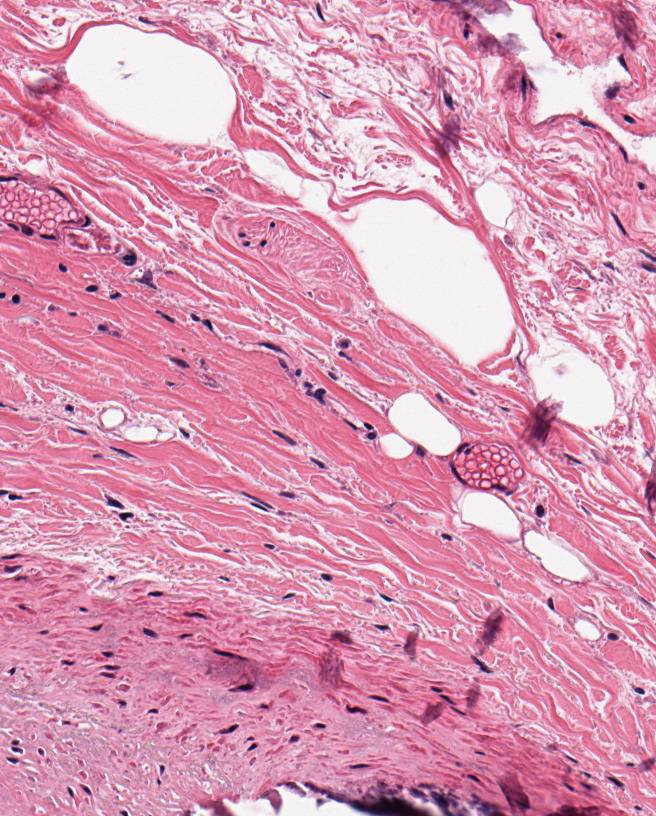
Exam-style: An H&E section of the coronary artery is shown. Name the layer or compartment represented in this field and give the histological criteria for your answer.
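You're looking at tunica adventitia. Two small rounded vessel profiles full of erythrocytes lie at the upper left edge and right of centre.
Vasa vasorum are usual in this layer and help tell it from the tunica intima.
Between the collagen bundles lie sparse, elongated, spindle-shaped nuclei parallel to the fibres. Upper right, the tissue is looser than the dense band below.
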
